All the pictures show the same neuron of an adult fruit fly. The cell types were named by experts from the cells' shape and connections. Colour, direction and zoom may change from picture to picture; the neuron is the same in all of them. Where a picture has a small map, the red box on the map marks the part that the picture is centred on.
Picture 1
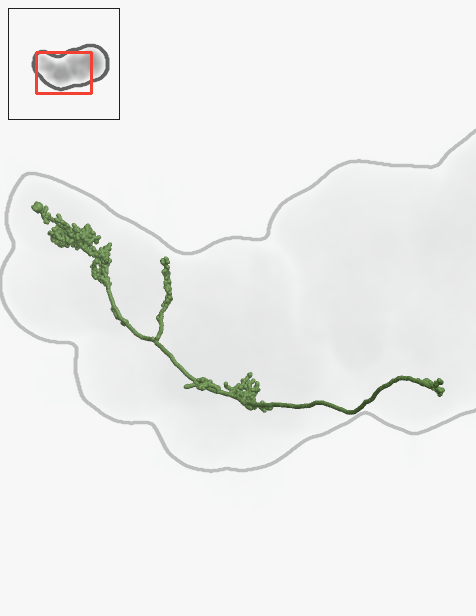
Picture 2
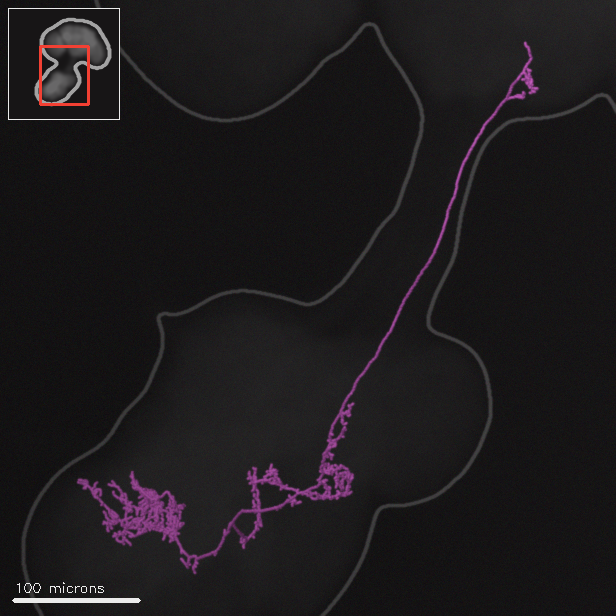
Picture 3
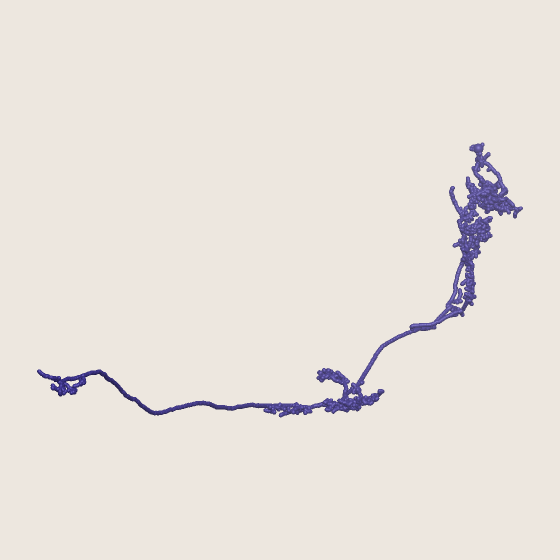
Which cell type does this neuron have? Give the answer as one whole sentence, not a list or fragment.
Belonging to the cell type AN05B053 is this neuron.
